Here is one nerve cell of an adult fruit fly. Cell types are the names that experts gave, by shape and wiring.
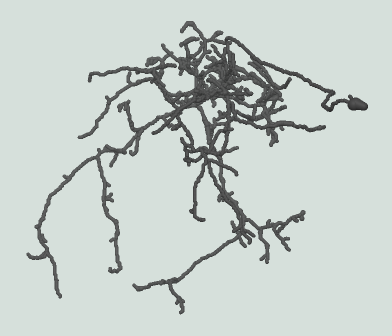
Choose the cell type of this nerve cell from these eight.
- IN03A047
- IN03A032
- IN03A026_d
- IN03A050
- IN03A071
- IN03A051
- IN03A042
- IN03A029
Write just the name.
IN03A047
